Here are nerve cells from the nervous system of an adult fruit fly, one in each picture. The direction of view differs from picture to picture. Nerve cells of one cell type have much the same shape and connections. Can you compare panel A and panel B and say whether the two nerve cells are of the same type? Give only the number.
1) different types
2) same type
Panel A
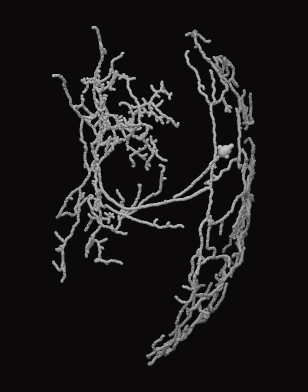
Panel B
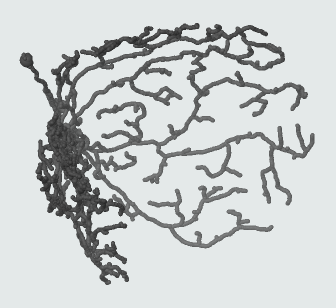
2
